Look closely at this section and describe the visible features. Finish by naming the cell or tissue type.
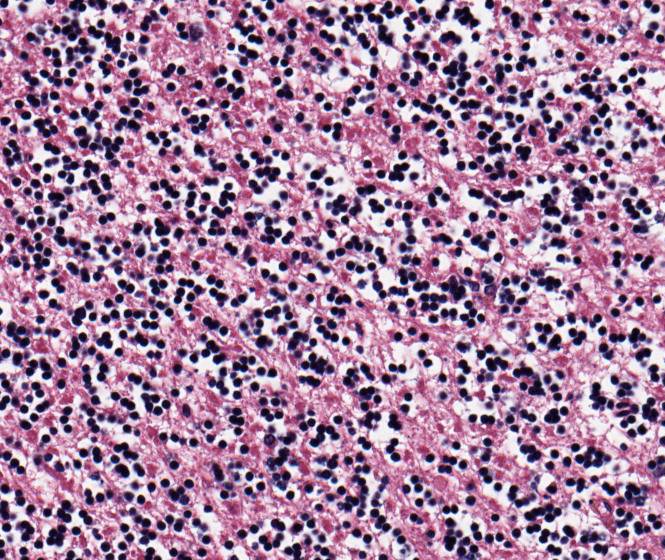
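Mostly small, round nuclei here, stained very dark, with scant cytoplasm you can hardly see. A finely fibrillary pink meshwork fills the gaps between them, and no large cell with abundant cytoplasm stands out anywhere. It's cerebellum.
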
